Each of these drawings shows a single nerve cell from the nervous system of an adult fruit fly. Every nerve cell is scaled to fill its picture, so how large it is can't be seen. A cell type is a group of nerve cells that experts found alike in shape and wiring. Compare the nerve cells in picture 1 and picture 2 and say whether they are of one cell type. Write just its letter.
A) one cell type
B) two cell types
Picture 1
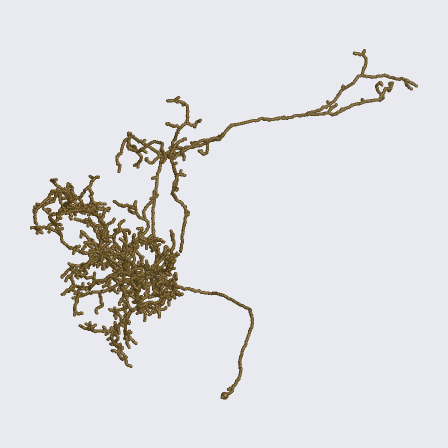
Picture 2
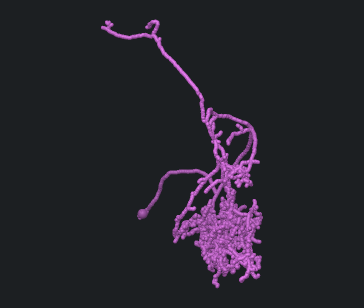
A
